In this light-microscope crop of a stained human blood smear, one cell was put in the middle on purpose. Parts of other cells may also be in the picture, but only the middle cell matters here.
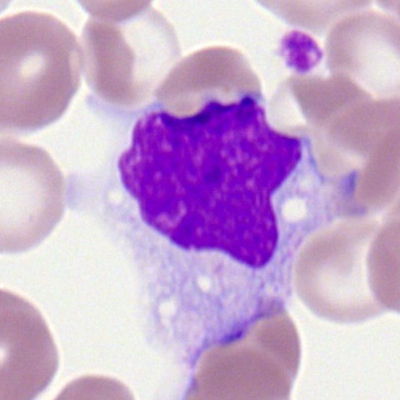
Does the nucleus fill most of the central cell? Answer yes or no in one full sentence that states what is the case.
No, rather than scant, the cytoplasm of the cell is plentiful.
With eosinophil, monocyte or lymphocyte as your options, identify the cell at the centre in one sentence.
The cell in the middle of this crop is a monocyte.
